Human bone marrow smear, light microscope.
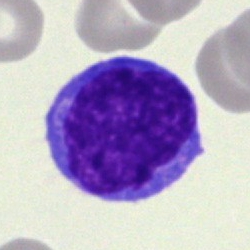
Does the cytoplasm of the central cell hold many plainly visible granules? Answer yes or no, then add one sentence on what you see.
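No. No granules are seen in the cytoplasm.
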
